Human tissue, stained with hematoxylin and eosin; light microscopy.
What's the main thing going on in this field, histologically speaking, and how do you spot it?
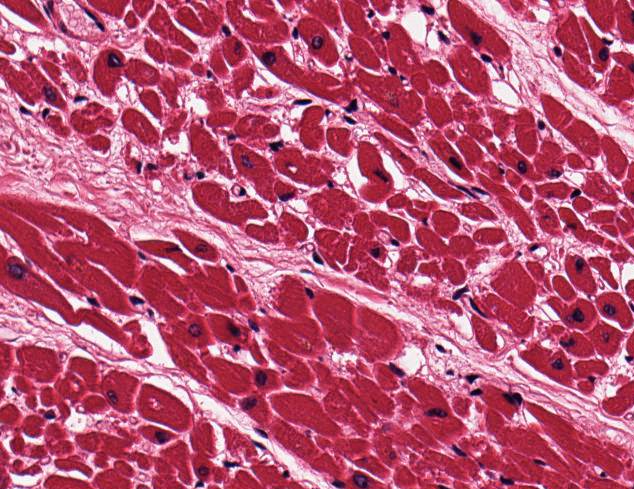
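Answer: myocardium. Muscle fibres with deeply eosinophilic, red-pink cytoplasm, each with one central nucleus, fill almost the whole field.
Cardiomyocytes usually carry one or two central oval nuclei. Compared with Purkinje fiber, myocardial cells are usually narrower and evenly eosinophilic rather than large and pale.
In the upper right, fibres are cut across into rounded to polygonal profiles of varying size; in the lower left, they are cut lengthwise or obliquely, running from upper left to lower right.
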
